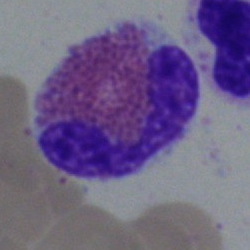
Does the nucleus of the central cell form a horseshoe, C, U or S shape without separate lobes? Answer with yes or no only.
Yes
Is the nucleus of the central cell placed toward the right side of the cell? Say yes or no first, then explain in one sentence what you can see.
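Yes. The nucleus curves around the right and lower sides of the cell.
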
